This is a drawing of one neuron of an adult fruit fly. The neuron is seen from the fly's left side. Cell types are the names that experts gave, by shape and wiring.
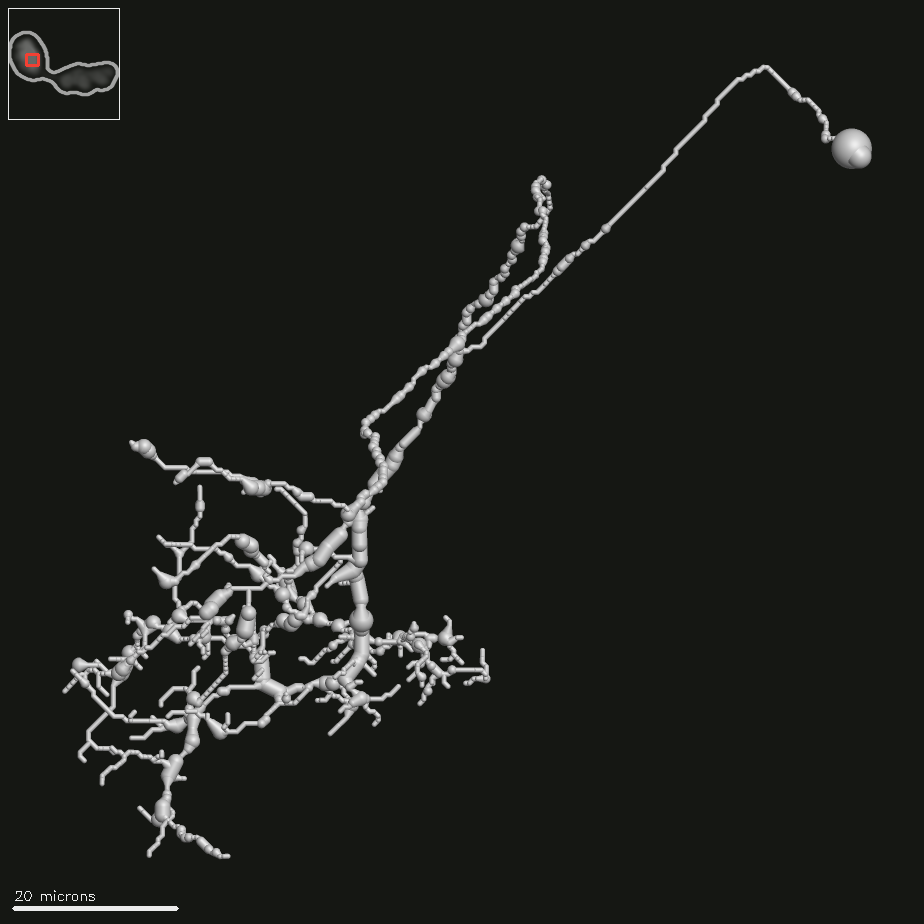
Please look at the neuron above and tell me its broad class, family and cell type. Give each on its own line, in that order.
central-brain intrinsic neuron
hemilineage DM6_ventral
CB2501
